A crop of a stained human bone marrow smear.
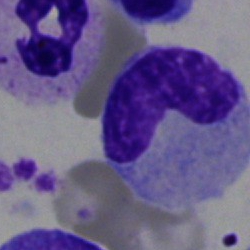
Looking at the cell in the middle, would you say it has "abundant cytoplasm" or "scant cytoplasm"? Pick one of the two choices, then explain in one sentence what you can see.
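Abundant cytoplasm. The cytoplasm is abundant and pale grey-blue.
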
